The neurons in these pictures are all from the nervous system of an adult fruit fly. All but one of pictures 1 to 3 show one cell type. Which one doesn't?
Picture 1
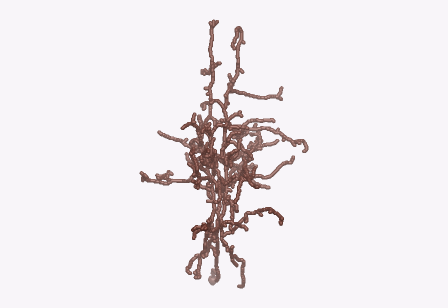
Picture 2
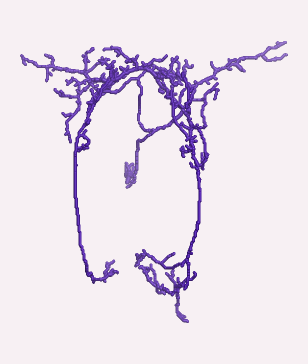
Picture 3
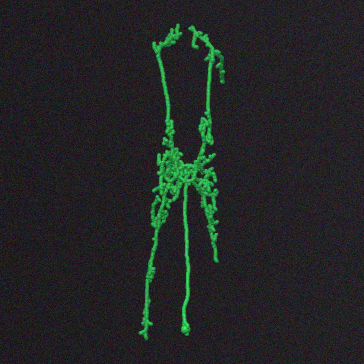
1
